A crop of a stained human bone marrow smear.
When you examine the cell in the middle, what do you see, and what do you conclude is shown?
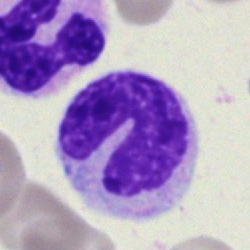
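You can see it's got a round, smooth outline. The cleft in its nucleus runs in from the lower left toward the centre of the cell. Chromatin's dark purple and clumped, with small paler spots between the clumps, and there aren't any nucleoli to be seen. This one's a band neutrophil.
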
